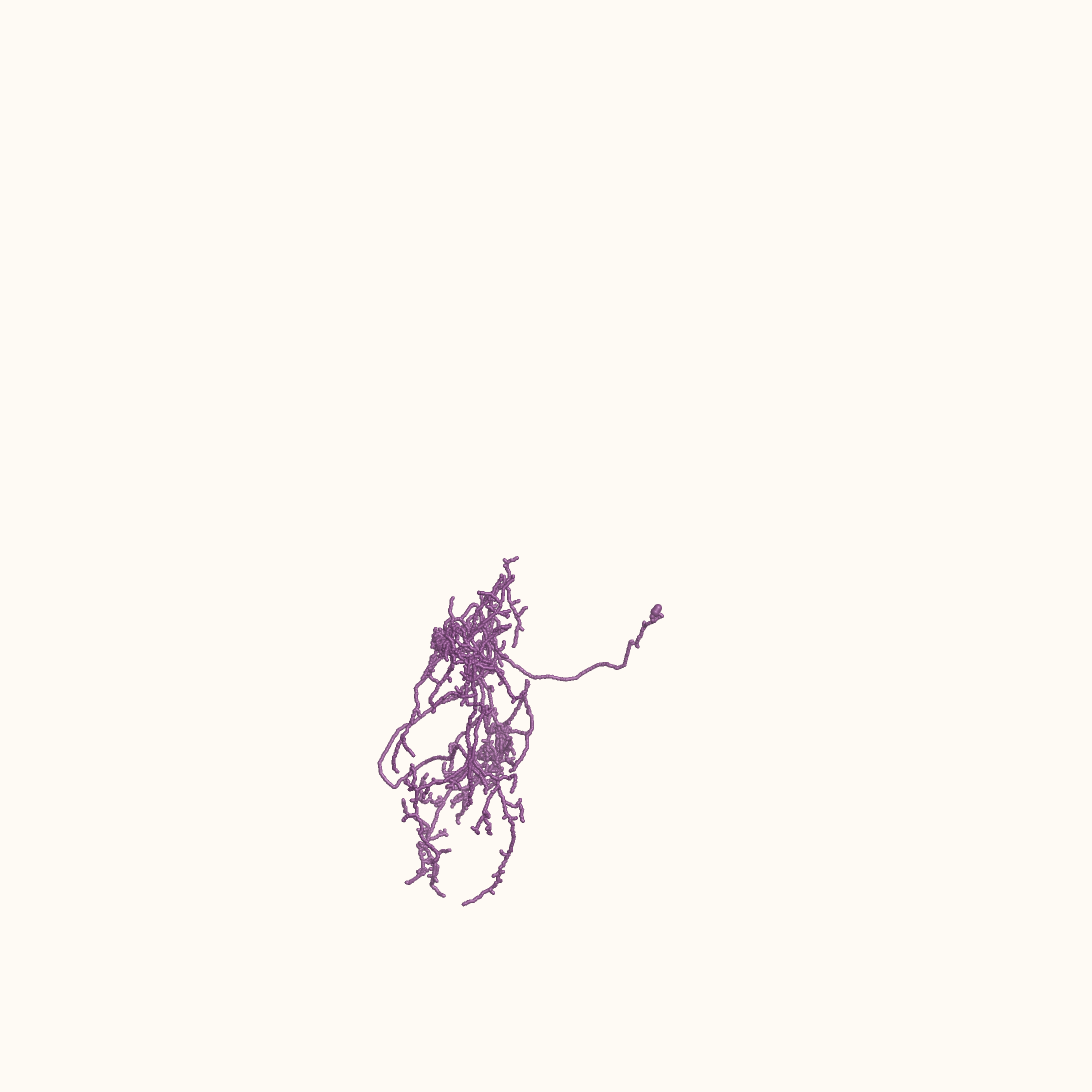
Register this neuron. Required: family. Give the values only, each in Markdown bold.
**hemilineage 23B**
